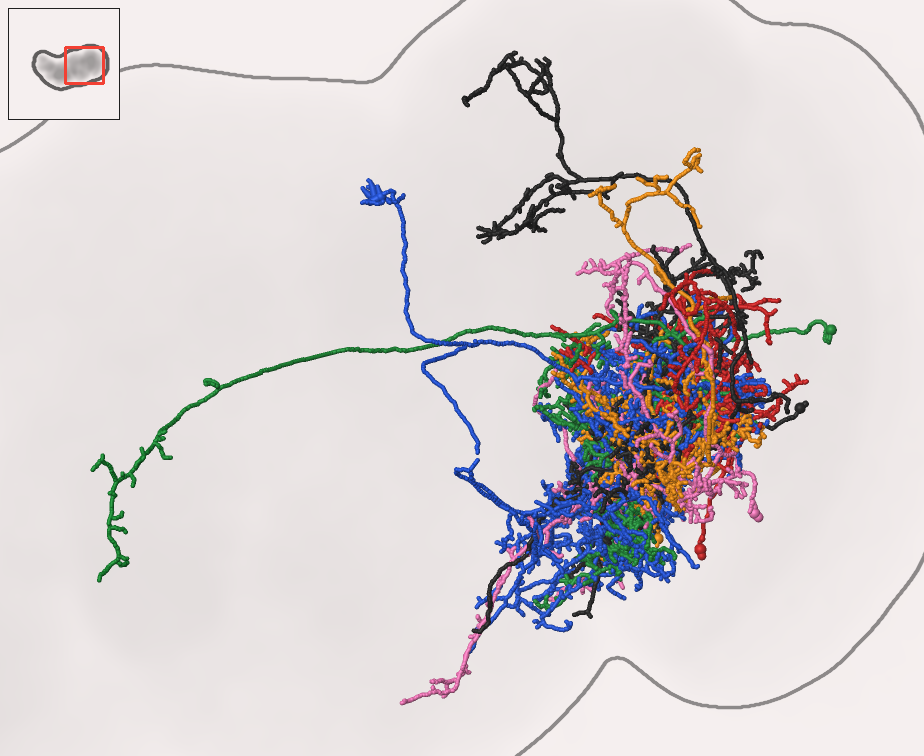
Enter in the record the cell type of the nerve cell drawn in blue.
WED104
